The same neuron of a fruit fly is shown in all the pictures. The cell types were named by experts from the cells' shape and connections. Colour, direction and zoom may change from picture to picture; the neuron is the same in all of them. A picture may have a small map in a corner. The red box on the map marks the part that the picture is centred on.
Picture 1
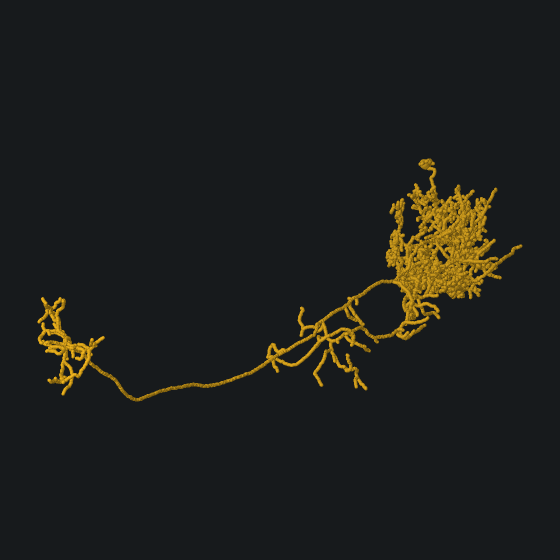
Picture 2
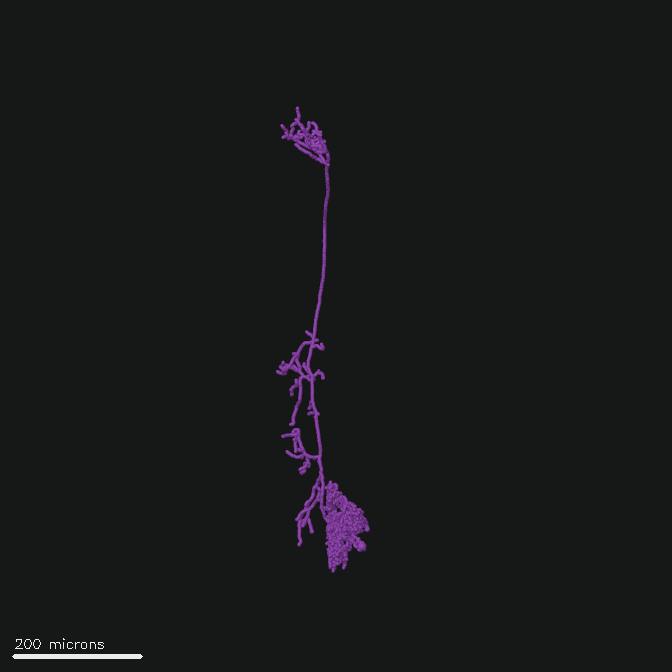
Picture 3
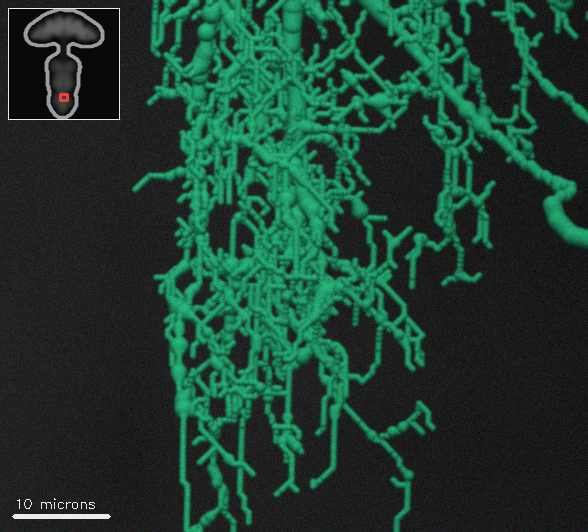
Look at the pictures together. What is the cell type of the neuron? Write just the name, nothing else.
AN23B003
